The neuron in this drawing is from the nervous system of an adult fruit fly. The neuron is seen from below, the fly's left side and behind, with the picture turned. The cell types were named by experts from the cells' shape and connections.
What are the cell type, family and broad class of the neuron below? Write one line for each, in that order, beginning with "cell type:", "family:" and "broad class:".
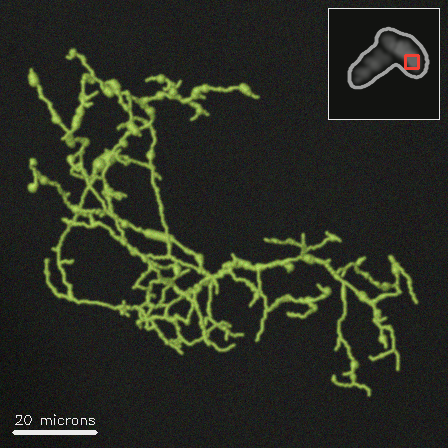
cell type: CB2479
family: hemilineage SLPpm3
broad class: central-brain intrinsic neuron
